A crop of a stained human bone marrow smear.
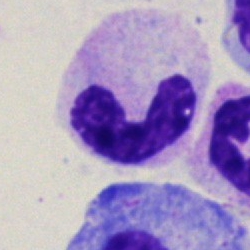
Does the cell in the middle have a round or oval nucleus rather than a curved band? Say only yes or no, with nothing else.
No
